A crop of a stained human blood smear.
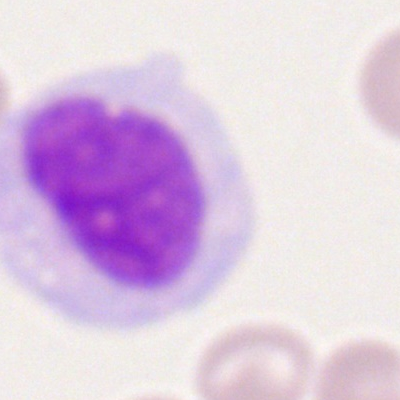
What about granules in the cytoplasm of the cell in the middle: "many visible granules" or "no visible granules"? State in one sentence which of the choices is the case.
The cytoplasm of the cell lacks visible granules entirely.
